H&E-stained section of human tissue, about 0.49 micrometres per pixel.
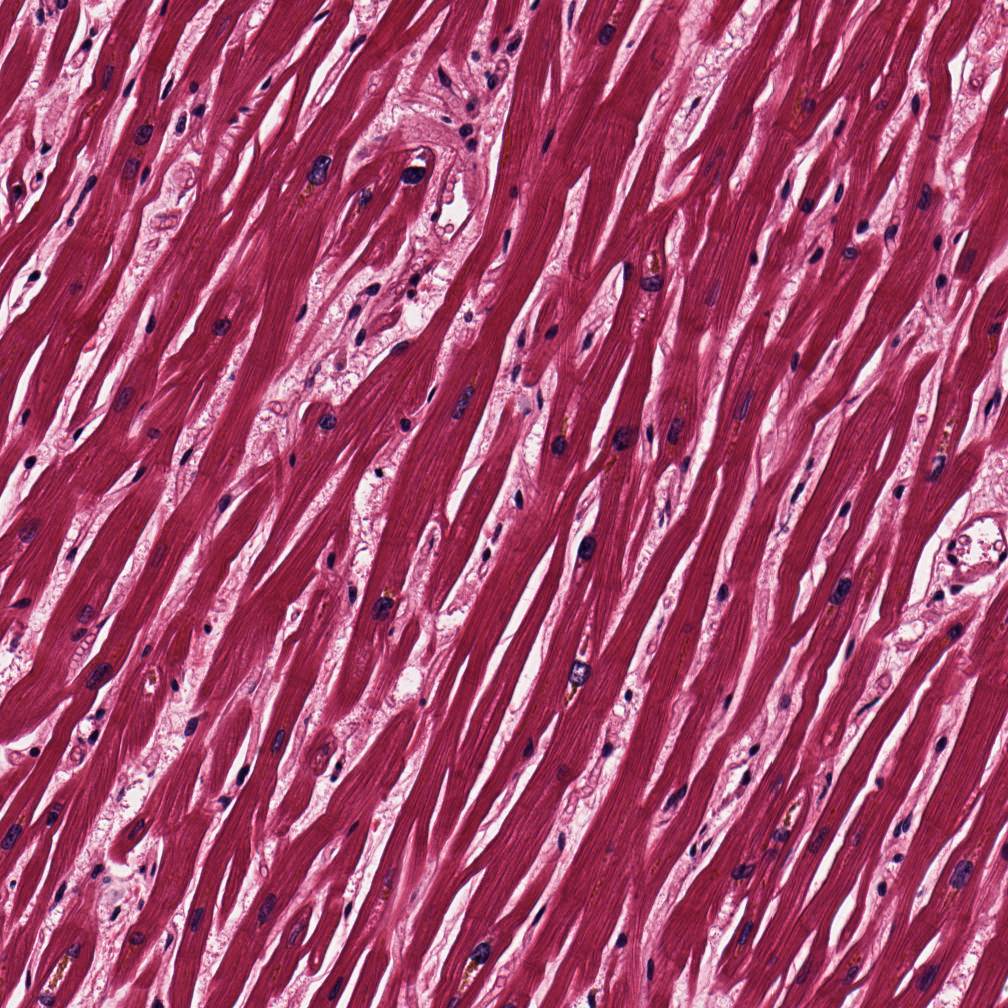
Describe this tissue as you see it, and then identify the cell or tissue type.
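First, elongated muscle fibres fill the whole field, running diagonally from lower left to upper right. Next, they branch and join neighbours, forming a meshwork rather than separate parallel strands. Then, cytoplasm: deep red, finely lined lengthwise. Finally, small golden-brown granules sit beside some muscle nuclei, along the fibre axis. This is the left ventricle of the heart.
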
